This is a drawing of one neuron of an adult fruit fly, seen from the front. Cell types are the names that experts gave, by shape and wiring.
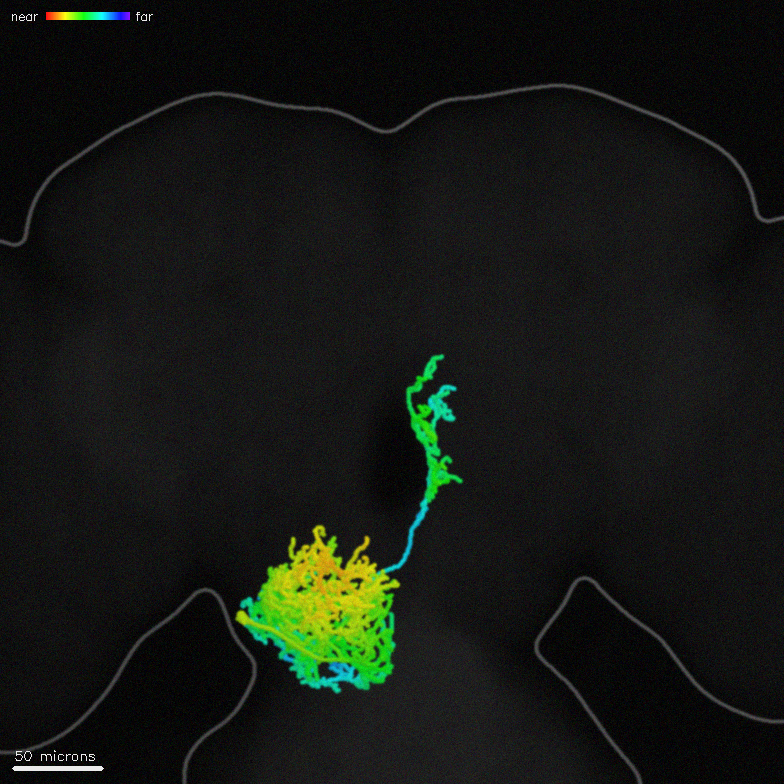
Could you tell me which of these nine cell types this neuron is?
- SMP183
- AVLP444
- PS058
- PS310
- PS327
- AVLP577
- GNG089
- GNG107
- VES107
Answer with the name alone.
GNG107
